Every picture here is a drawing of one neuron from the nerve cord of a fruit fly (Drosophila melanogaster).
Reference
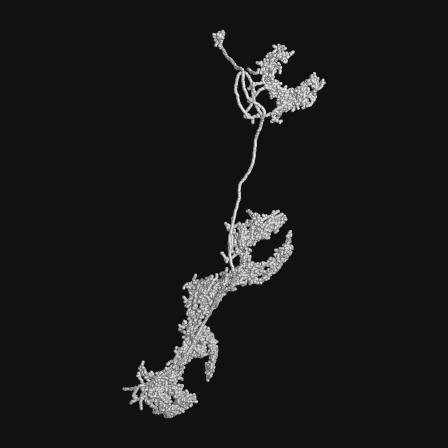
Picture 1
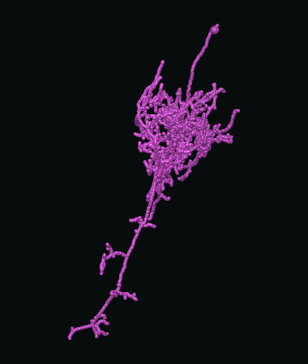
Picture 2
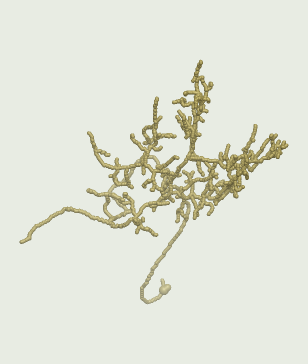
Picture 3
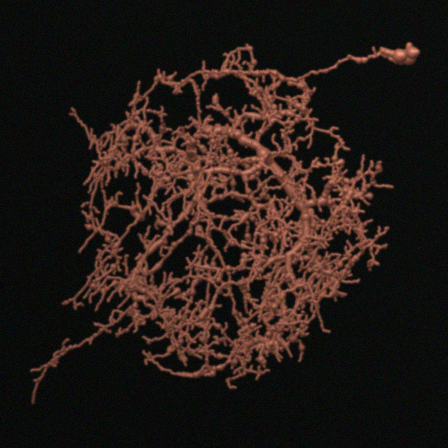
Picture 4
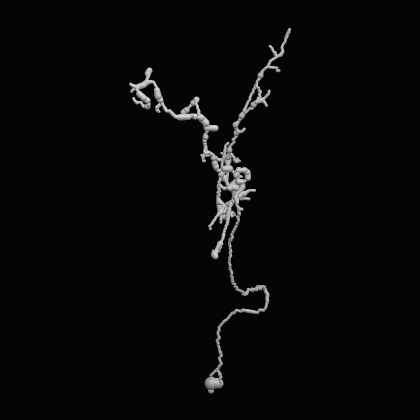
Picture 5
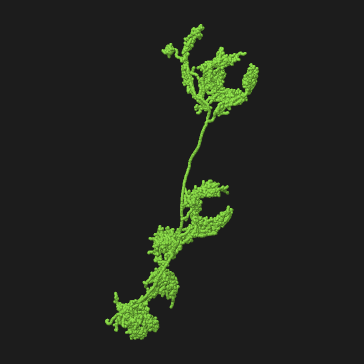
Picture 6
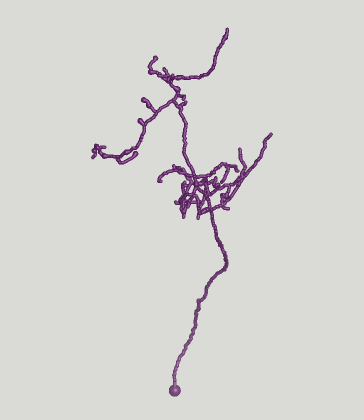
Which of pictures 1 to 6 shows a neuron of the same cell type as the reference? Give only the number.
5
